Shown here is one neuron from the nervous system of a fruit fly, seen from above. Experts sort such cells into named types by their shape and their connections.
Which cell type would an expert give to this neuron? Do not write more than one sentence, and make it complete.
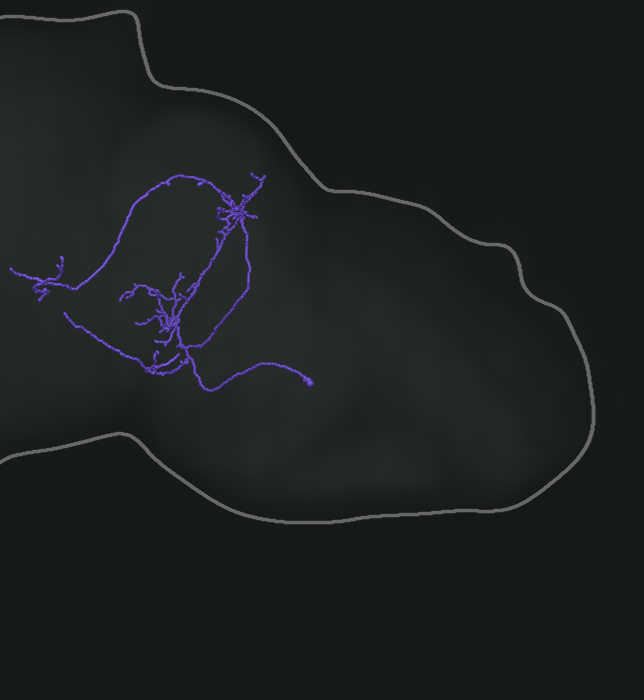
Typed by cell type, the neuron is CL253.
